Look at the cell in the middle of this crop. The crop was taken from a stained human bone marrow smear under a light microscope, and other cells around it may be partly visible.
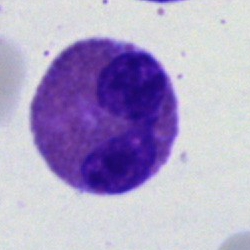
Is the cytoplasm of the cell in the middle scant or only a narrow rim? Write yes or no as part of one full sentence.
No, in this cell the cytoplasm is abundant.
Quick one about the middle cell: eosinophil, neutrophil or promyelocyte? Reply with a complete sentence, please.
Here the centrally located cell is an eosinophil.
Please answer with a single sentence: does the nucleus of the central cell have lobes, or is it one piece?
Multiple nuclear lobes, two or more, can be counted in this cell.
